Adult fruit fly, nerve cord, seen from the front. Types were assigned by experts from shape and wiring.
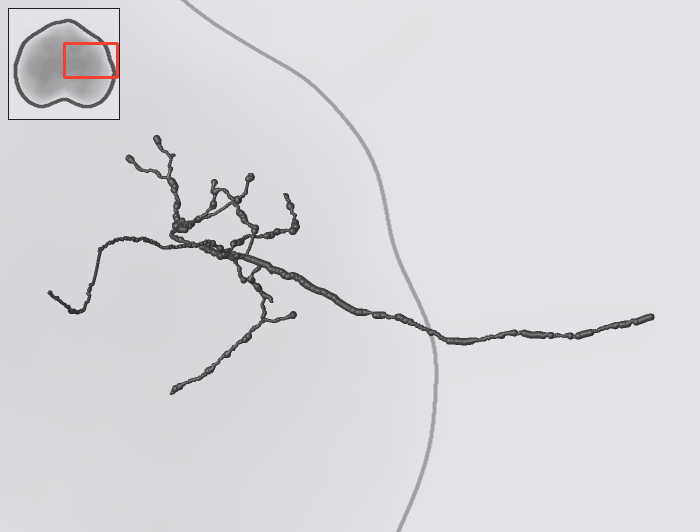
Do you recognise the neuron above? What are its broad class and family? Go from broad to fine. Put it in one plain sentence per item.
A sensory neuron ascending to the brain of class mechanosensory proprioceptive.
